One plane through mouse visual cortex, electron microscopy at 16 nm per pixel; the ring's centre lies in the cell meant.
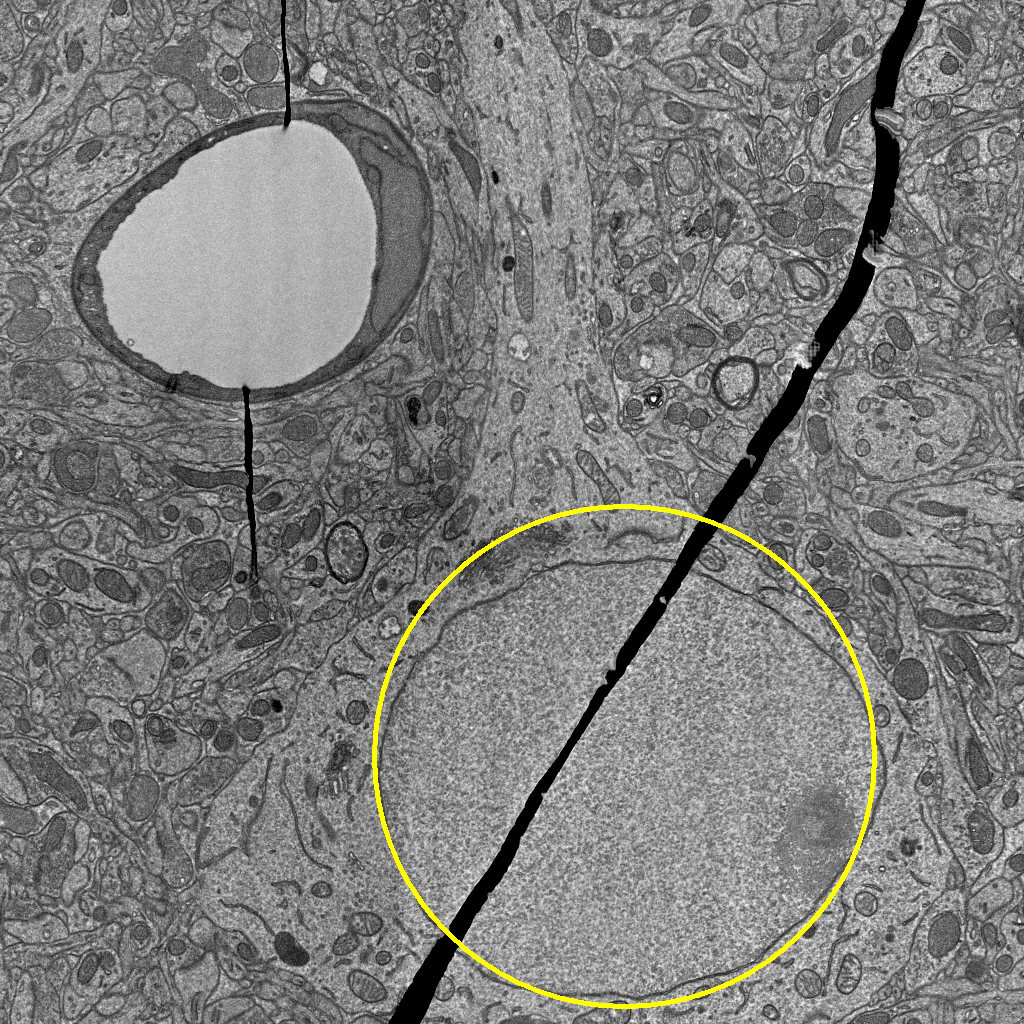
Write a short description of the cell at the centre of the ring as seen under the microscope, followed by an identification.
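First, the nucleus: large, roundly oval, whole outline within the picture. Second, its envelope runs smoothly, without deep infoldings. Third, chromatin pale, finely dispersed, no thick dark band along the envelope. Fourth, stacked dark membranes in the cytoplasm above its upper left. Cell type: excitatory neuron.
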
